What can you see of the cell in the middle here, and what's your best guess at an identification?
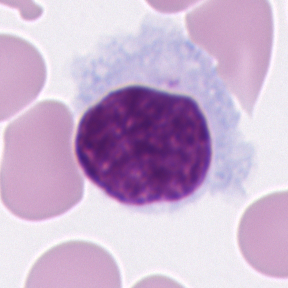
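The cell has an irregular, ragged outer border rather than a smooth one. Its nucleus is roughly round, with a smooth border and no indentation, and no distinct nucleolus can be made out. The cytoplasm looks mottled and foamy, without distinct coloured granules. The cell is a hairy cell.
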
